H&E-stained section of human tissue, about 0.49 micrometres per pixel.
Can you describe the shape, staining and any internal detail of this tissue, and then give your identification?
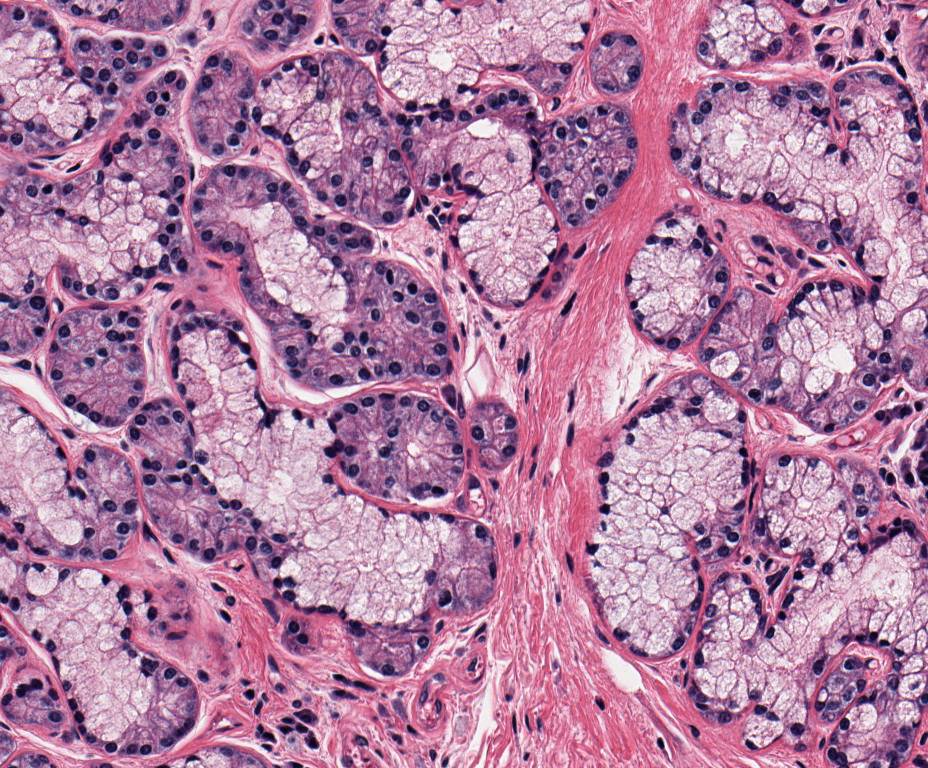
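Most of the glandular units are made of mucous cells with pale, foamy, finely vacuolated cytoplasm, and their nuclei are dark, flattened and pressed against the outer edge of each unit. Some units, especially left of centre, have purple granular cytoplasm and round nuclei instead. There's also a broad band with elongated spindle-shaped nuclei lined up along its length. This is minor salivary gland.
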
